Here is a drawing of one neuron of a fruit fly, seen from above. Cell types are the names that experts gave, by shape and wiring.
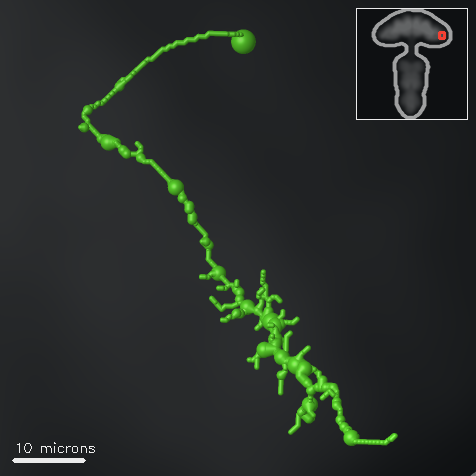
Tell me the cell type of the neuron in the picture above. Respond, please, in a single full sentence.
The cell type held by this neuron is Dm3b.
